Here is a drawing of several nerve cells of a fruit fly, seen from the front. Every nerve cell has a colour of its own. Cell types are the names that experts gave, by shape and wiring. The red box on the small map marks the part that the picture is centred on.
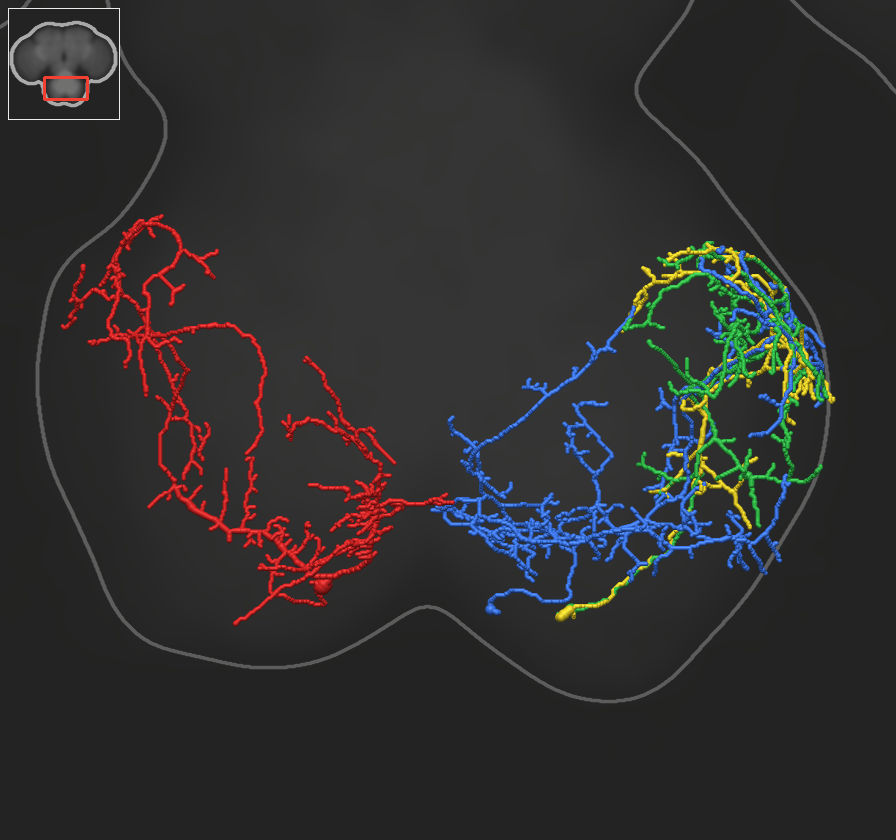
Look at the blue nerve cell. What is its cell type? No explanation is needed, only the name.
IN04B086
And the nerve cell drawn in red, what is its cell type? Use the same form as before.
IN04B047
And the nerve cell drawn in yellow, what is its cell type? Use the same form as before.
IN04B101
